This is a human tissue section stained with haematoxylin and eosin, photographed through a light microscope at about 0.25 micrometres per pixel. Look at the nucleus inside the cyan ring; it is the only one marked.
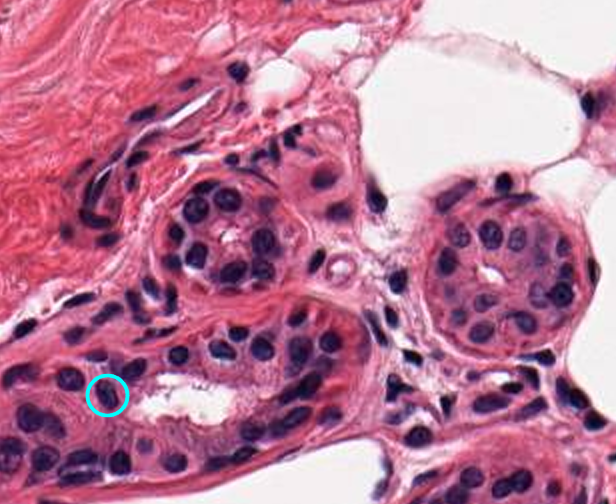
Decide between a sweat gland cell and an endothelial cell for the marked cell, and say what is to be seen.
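Sweat gland cell. The nucleus is dark and fairly evenly stained, and about the same size as the neighbouring nuclei. The surrounding cytoplasm is pink, and the cell's outline cannot be clearly separated from its neighbours. The cell lies among crowded cells in the wall of a tube, close to the left end of that tube's pale, irregular lumen.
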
